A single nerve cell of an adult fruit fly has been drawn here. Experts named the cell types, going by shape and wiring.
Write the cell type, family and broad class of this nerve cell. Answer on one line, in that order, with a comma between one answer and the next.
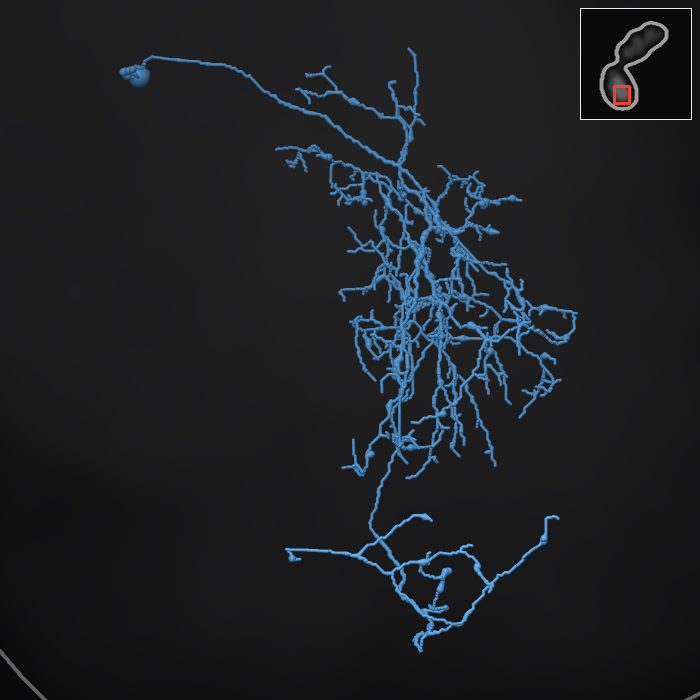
SLP113, hemilineage LHa1, central-brain intrinsic neuron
